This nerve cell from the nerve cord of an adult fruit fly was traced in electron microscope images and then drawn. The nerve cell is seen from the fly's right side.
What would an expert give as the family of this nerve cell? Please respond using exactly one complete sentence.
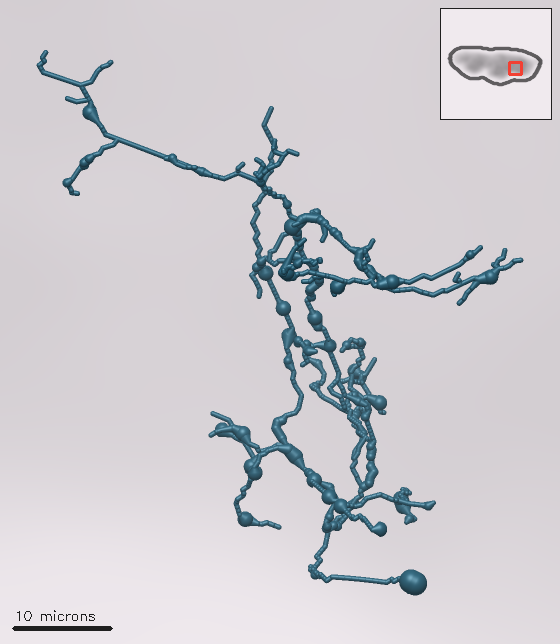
Of family hemilineage 01B is the nerve cell in these images.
